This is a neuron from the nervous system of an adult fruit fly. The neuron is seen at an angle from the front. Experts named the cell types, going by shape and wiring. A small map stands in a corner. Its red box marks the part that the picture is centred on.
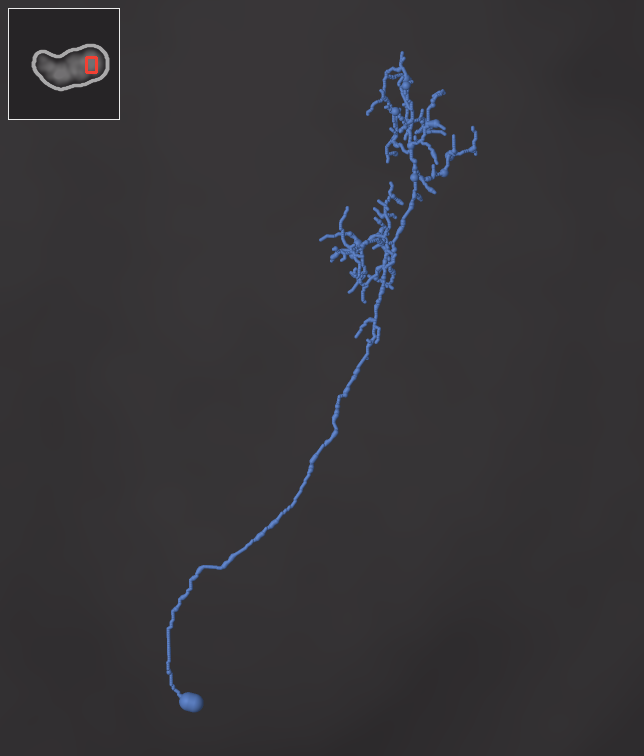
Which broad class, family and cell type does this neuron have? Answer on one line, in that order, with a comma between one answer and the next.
optic-lobe intrinsic neuron, Li, Li27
